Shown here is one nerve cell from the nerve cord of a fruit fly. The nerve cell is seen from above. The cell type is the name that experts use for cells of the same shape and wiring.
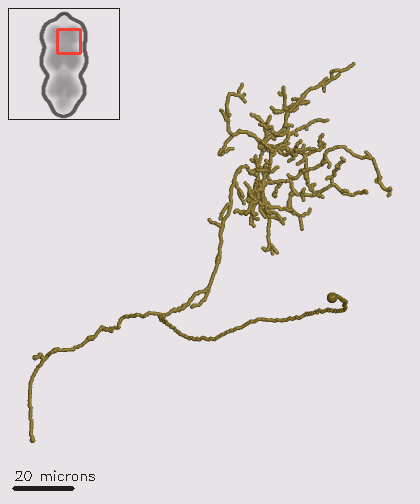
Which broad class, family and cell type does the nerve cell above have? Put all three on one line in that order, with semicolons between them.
nerve-cord intrinsic neuron; hemilineage 23B; IN23B087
